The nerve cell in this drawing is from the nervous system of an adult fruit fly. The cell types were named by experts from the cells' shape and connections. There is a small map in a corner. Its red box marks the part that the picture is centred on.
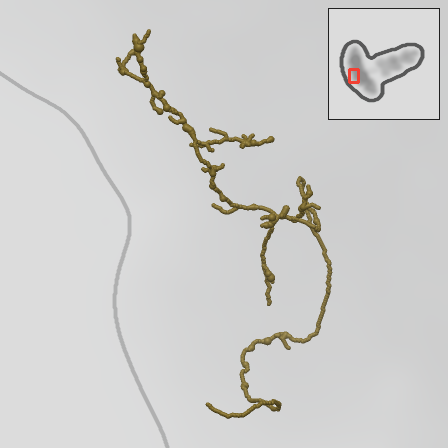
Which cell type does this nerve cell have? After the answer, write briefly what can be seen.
It is of cell type PhG7. Its broad class is sensory neuron entering the brain. As drawn here it is taller than it is wide.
